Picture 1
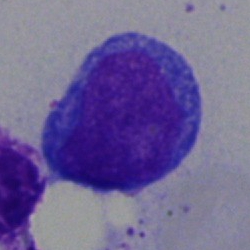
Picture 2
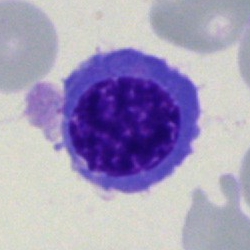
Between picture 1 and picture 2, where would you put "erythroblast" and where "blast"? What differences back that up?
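In picture 1 you are looking at the blast, and picture 2 holds the erythroblast. Begin with the chromatin, because that is where the two part most clearly: in the blast it is finely stippled and evenly spread, with no coarse clumps, while in the erythroblast it is dark purple and coarsely clumped, with paler gaps between the clumps.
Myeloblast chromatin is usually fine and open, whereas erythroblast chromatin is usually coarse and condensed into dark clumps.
Now look at the cytoplasm of the blast: it forms only a narrow rim around the nucleus, and that rim is deep blue.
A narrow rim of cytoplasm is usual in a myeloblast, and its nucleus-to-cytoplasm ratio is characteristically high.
Take the outlines next: the blast has a smooth, rounded oval outline, whereas the erythroblast is roughly round and its edge bears small, fine, irregular projections. Neither cell shows visible granules in its cytoplasm, and the blast has no clear vacuoles either.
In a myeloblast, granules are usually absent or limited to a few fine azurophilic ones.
In the erythroblast's nucleus, no distinct nucleolus can be seen.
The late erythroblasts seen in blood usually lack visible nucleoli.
Take your time with the other purple-staining cell at the lower left edge of picture 1; it is a separate cell lying close to the blast.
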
